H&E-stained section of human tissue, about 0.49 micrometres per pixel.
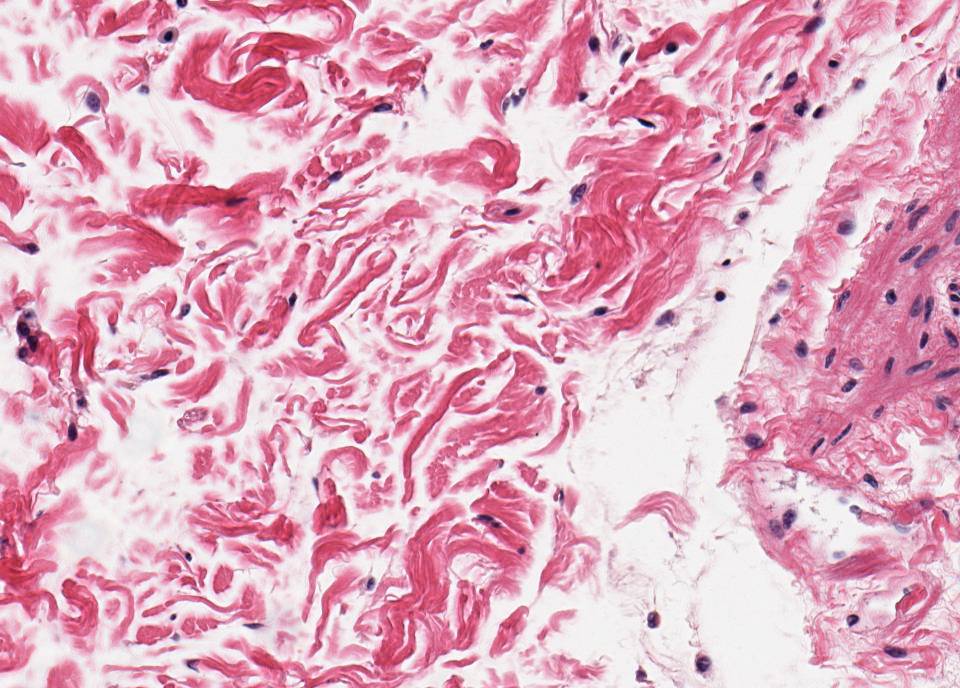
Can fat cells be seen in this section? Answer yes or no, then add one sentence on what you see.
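No. No fat cells are present in the field.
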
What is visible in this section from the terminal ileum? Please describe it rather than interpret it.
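What strikes me first is that most of the field, on the left and in the centre, is wavy, deeply eosinophilic collagen bundles running in haphazard directions. White spaces of varying width separate them. Among them the nuclei are sparse, small, dark and mostly elongated, consistent with fibroblasts. In the right-hand band, though, the nuclei are oval to elongated and lie roughly parallel to one another.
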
